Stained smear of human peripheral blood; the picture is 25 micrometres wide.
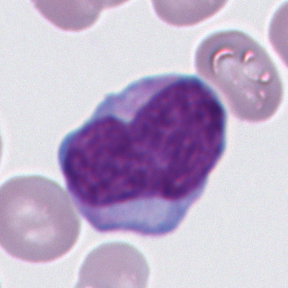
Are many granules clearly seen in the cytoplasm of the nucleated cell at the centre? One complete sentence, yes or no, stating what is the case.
No, within the cytoplasm of the cell there is no visible granule.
